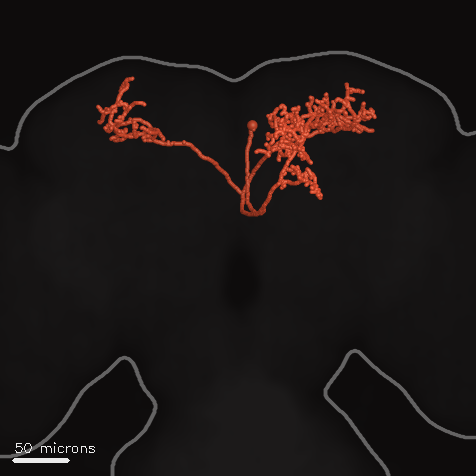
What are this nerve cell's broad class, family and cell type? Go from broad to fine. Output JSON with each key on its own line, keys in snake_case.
{
 "broad_class": "central-brain intrinsic neuron",
 "family": "hemilineage DM1_antero_dorsal",
 "cell_type": "CRE088"
}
